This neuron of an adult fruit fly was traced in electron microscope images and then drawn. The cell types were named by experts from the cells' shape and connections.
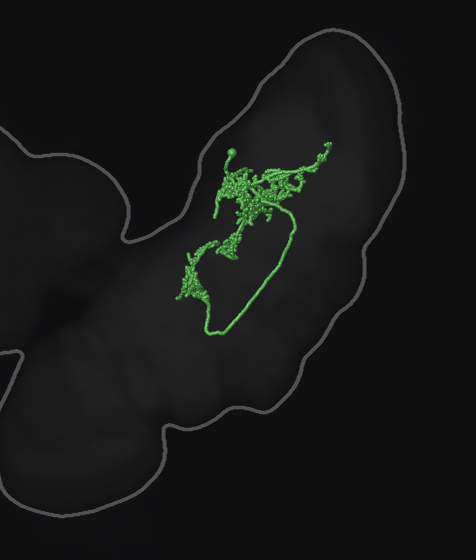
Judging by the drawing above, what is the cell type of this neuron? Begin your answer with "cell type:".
cell type: CL309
